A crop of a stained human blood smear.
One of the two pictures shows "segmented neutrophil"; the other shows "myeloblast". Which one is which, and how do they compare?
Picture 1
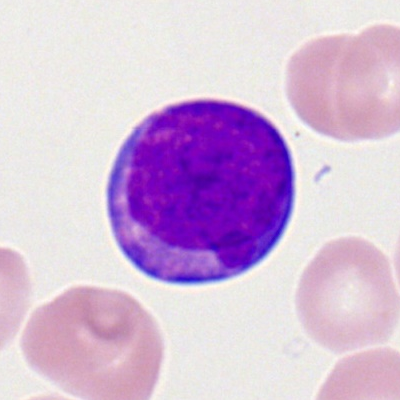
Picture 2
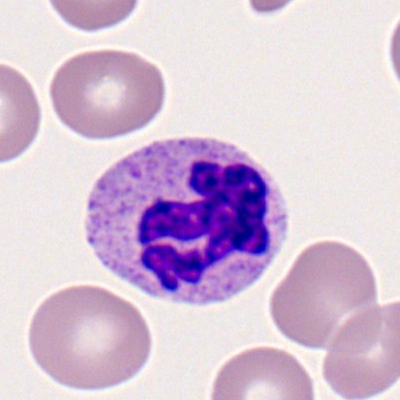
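That's the myeloblast in picture 1 and the segmented neutrophil in picture 2. The myeloblast has blue cytoplasm, a bit paler beside the nucleus at the lower left, and there are no distinct granules in it.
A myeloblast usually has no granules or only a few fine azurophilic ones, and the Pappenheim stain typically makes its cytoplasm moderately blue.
Its outline is round and smooth with no projections on the surface, and the red cells nearby don't touch it. The segmented neutrophil is another matter: its nucleus is divided into several connected lobes, the chromatin is dark purple and coarsely clumped, and no nucleoli are visible.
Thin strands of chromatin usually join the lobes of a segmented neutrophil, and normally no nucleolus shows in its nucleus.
Its cytoplasm is abundant and pale lilac, with fine purple granules scattered through it and no vacuoles.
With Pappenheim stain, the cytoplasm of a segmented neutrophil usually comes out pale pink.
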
